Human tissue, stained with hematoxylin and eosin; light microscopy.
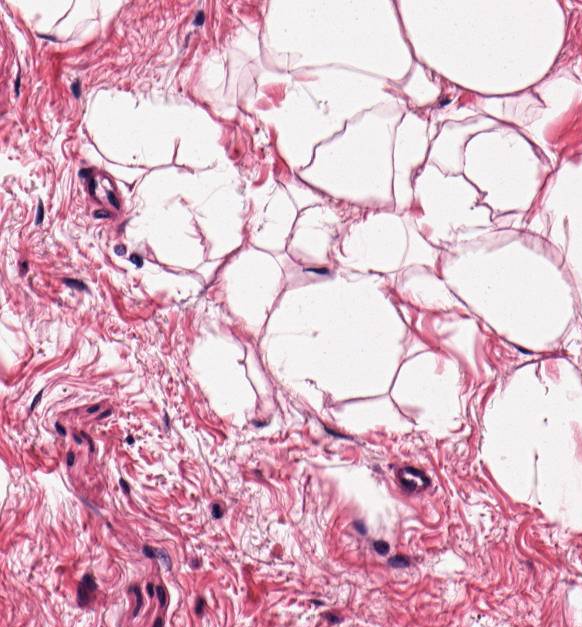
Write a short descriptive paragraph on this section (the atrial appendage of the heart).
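Adipocytes occupy the upper and right part of the field, and fibrous connective tissue the lower and left part. Each adipocyte is a large empty clear space bounded by a thin pink membrane. In the lower left, collagen runs as wavy pink bundles in varying directions, with dark spindle-shaped nuclei sparsely scattered among the fibres.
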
